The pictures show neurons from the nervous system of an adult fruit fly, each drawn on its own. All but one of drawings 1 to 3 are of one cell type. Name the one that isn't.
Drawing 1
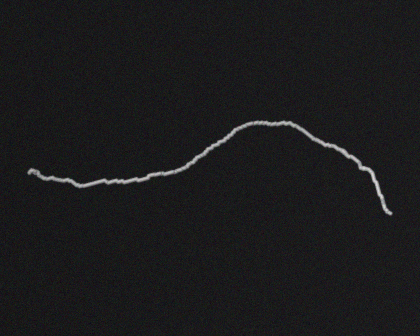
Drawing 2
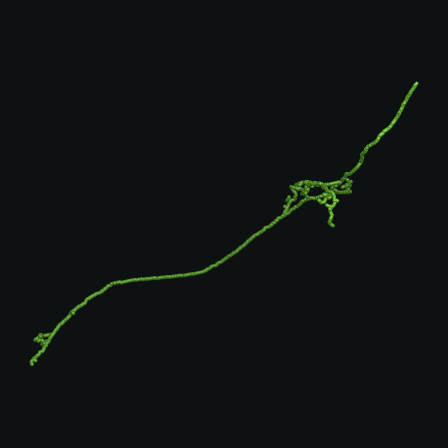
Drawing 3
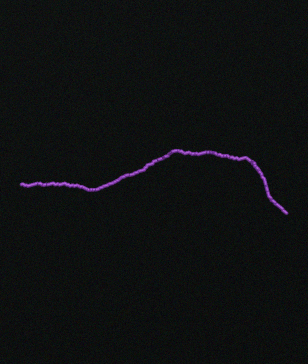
Drawing 2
